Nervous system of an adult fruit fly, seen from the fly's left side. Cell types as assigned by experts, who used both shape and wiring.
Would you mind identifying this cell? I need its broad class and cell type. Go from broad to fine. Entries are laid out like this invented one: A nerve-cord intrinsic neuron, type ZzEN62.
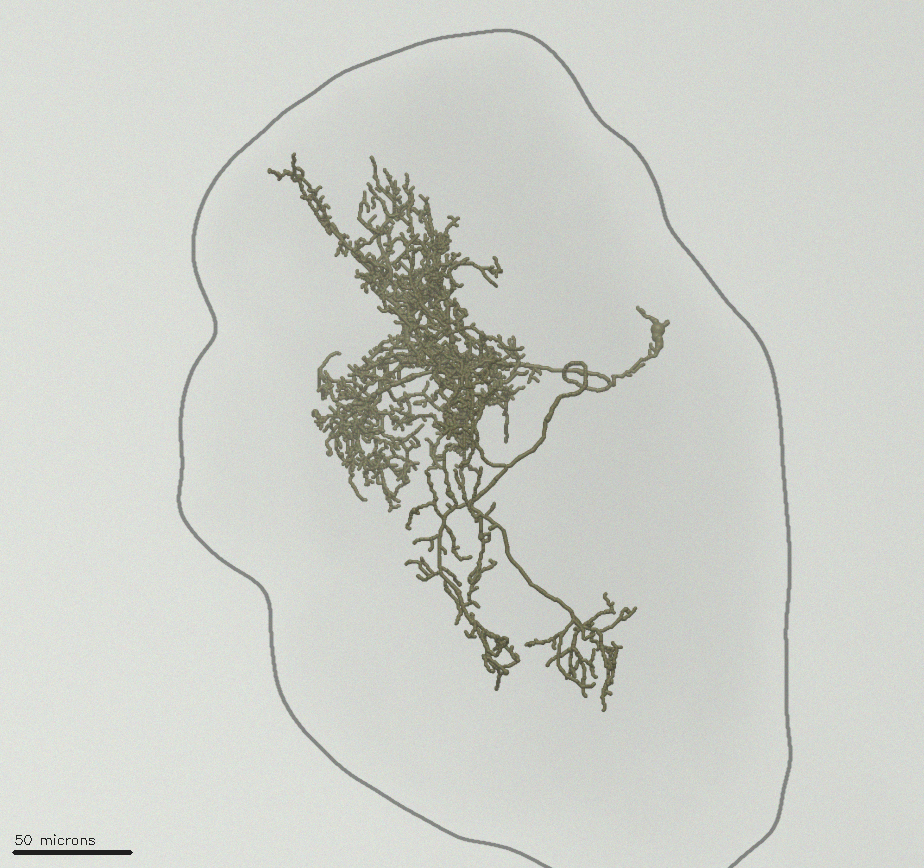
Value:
A central-brain intrinsic neuron, type AVLP710m.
